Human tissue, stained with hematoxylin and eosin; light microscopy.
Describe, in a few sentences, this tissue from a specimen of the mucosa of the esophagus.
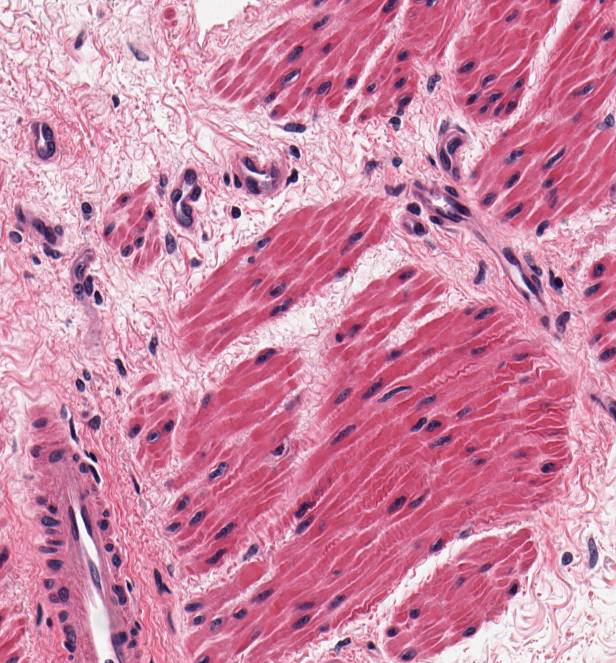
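Look first at the bundles of smooth muscle cells, separated from one another by bands of connective tissue. Notice that the bundles vary in size and run in different directions across the field. Within the muscle cells, find the elongated, cigar-shaped nuclei sitting centrally. Between the bundles, the connective tissue is made of loosely arranged, wavy, pale pink collagen fibres with scattered spindle-shaped nuclei.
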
